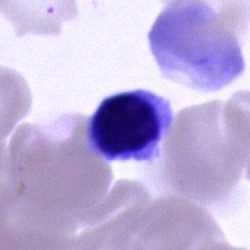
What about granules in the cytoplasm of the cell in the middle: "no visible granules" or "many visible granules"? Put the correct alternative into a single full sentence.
The cytoplasm of this cell holds no visible granules.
